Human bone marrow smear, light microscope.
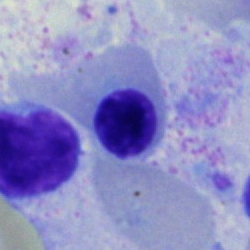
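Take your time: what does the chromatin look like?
Dense and dark purple.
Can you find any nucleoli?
No, none are visible.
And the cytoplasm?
Pale greyish blue, with no granules.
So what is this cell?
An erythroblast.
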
